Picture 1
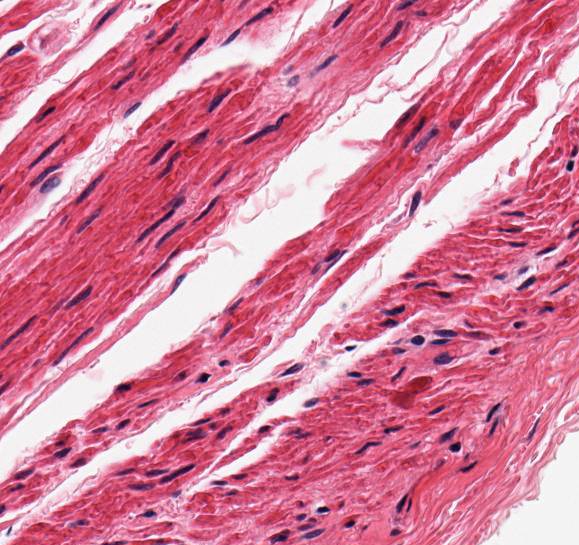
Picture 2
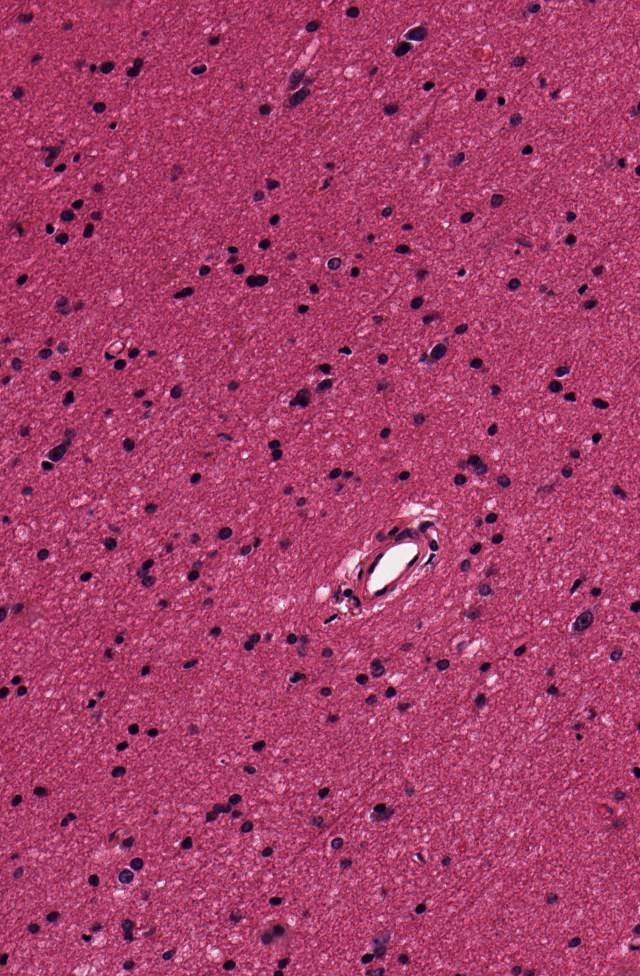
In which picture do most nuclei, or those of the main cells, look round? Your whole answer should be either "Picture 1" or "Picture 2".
Picture 2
